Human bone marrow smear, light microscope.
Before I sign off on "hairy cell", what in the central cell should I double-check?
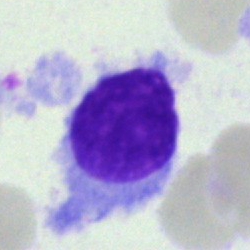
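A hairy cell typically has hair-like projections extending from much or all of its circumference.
The ragged, irregular outline of this cell goes with that, rather than being smoothly round. A broad tongue of cytoplasm also trails out from it toward the lower left.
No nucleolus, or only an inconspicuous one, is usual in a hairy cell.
That fits as well: no distinct nucleoli show in the nucleus here. The chromatin stains deep purple and is dense, with only faint lighter patches.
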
